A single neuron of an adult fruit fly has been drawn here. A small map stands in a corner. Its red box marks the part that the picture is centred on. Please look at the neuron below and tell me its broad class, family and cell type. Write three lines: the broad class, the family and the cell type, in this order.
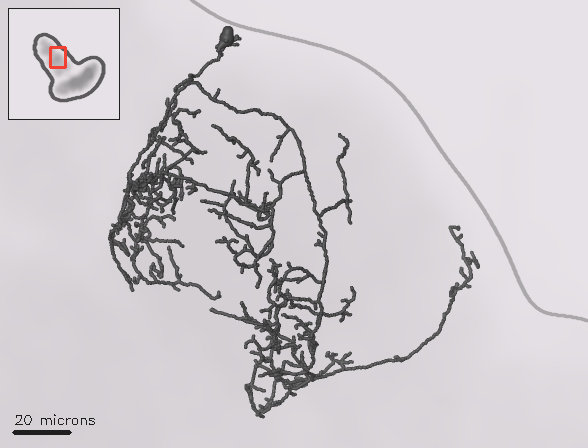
nerve-cord intrinsic neuron
hemilineage 19A
IN19A042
